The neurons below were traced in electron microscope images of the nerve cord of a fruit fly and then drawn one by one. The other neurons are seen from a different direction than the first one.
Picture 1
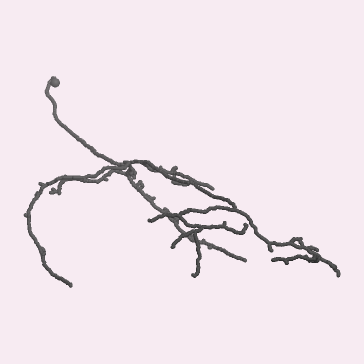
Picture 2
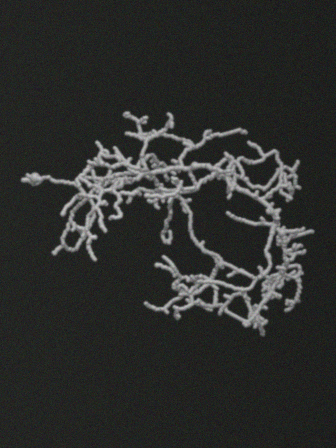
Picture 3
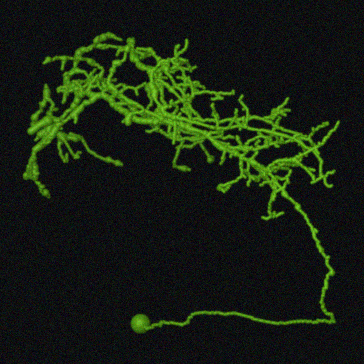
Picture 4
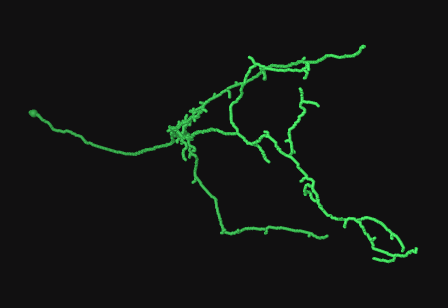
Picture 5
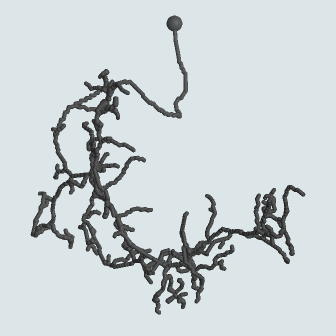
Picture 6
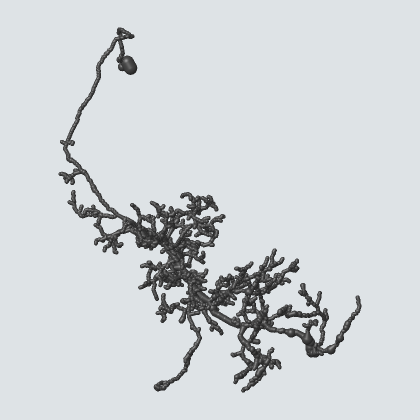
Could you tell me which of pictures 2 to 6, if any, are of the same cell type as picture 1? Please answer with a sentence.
Picture 4 is of the same cell type.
